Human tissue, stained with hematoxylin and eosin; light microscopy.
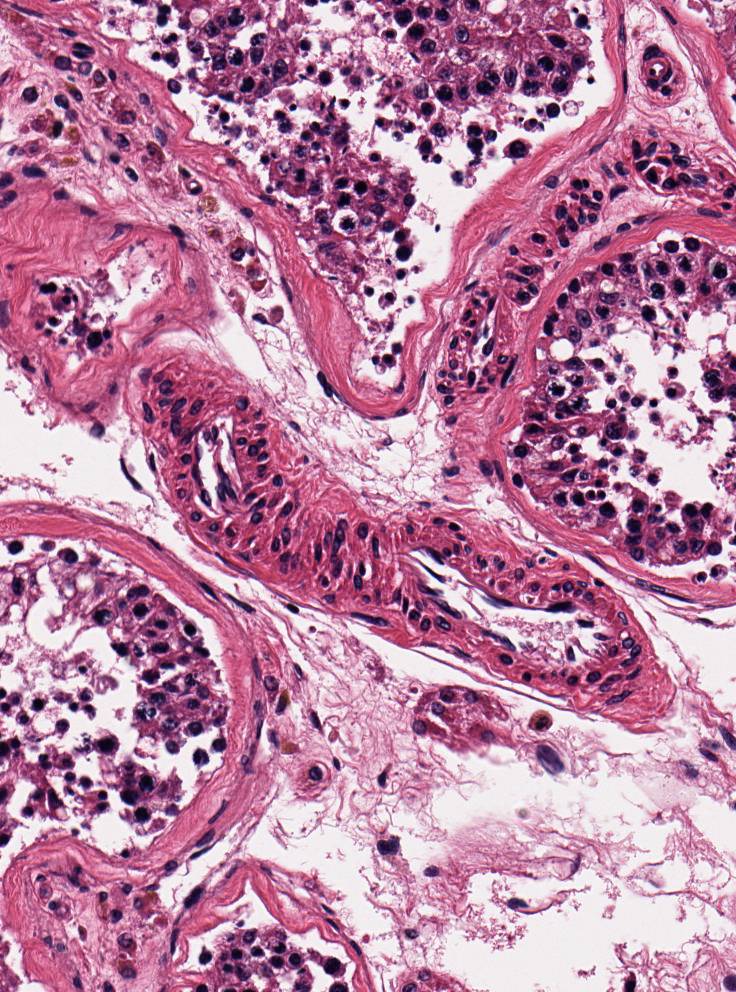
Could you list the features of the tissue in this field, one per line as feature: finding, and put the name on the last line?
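Layout: rounded, curved tubules on all four sides, a narrower elongated one crossing centre
Larger tubules: round cells, dark round nuclei, several loose layers
Walls: thick, wavy, bright pink fibrous, with flattened elongated nuclei
Among tubules: scattered cells, golden-brown granular cytoplasm, e.g. upper left
So: testis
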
